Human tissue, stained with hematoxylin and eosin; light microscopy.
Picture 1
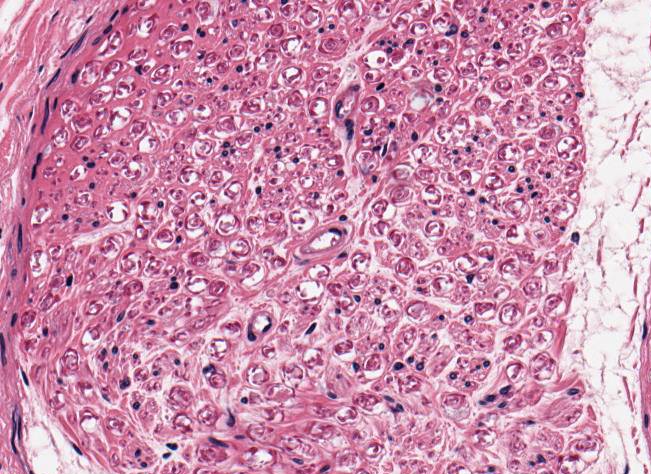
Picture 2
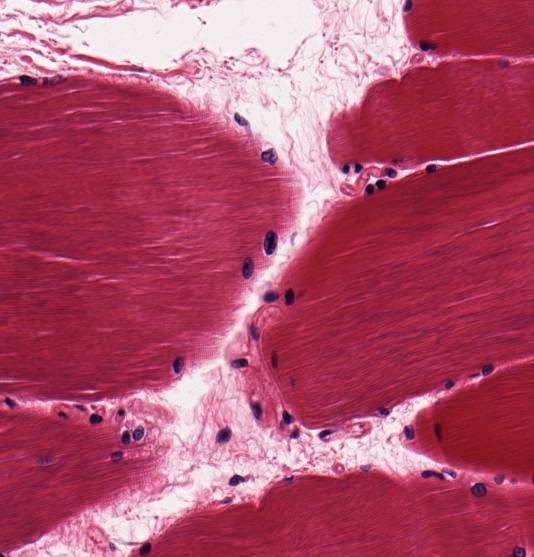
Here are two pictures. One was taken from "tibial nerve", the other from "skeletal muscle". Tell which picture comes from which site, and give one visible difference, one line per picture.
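Picture 1 shows tissue from the tibial nerve. A single large bundle of closely packed round profiles, cut in cross section, fills most of the field.
Picture 2 shows tissue from the skeletal muscle. The muscle fibres are cut along their length and show fine, closely packed parallel lines within their pink cytoplasm.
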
